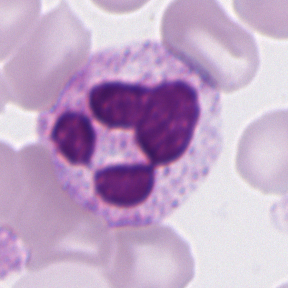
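Segmented neutrophil with its nucleus divided into four separate lobes of dense, dark purple chromatin. Plentiful pale pinkish-lilac cytoplasm surrounds the lobes, and fine pink-violet granules are scattered throughout it.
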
